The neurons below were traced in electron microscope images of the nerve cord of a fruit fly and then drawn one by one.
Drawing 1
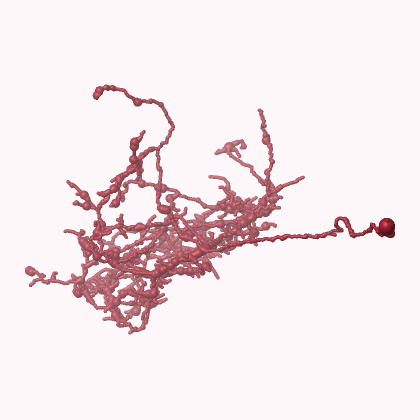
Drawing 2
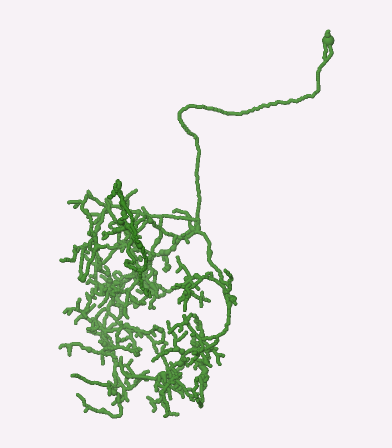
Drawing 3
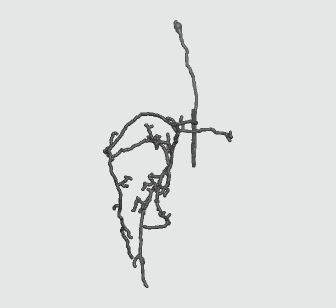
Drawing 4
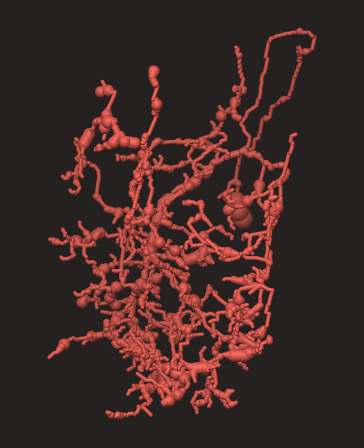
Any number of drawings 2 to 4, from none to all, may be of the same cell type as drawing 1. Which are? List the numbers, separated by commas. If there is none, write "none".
2, 4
